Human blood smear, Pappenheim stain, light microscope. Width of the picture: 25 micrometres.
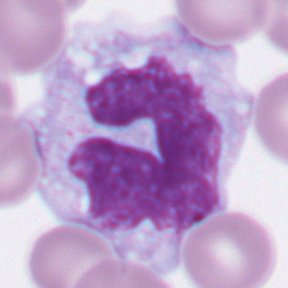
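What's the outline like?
Roughly round, with a slightly wavy edge.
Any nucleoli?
None visible in the nucleus.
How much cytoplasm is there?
It forms a wide rim around the nucleus, with fine pinkish-red granules sprinkled sparsely through it.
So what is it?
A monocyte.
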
